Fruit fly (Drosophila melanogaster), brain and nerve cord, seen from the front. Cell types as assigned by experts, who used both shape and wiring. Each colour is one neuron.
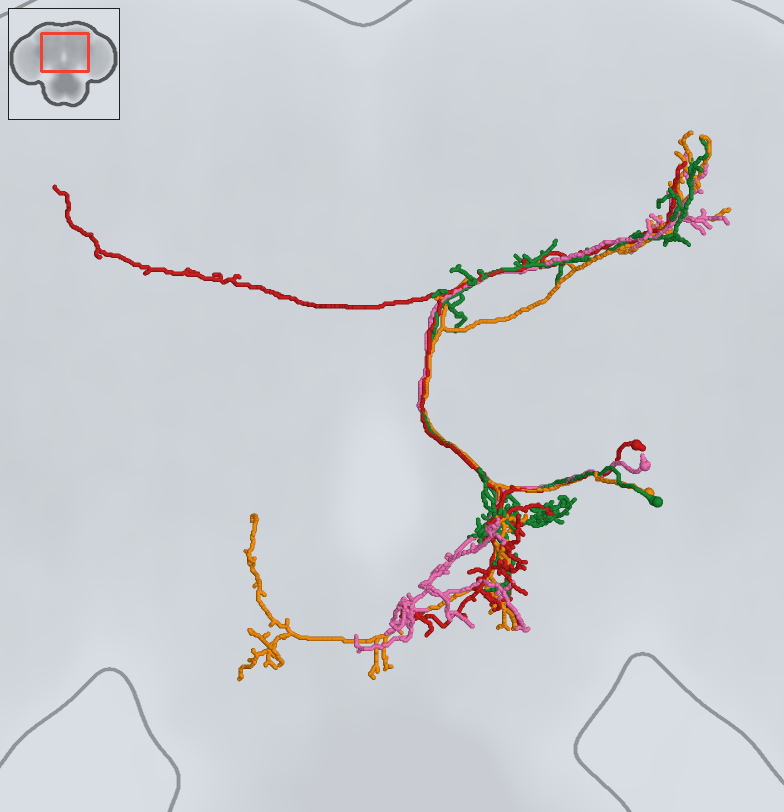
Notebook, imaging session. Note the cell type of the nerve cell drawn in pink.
AVLP463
